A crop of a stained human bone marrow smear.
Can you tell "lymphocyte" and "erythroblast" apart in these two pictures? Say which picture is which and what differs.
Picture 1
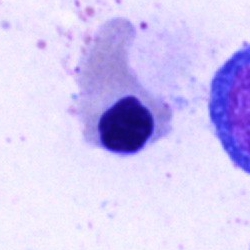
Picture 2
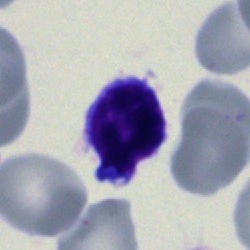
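Take the first picture first: that's the erythroblast, and the second one is the lymphocyte. Begin with the cytoplasm. The erythroblast has plenty of it, covering a larger area than its nucleus, and it's pale greyish-lilac with no granules. In the lymphocyte, the nucleus fills almost the whole cell and leaves very scant cytoplasm.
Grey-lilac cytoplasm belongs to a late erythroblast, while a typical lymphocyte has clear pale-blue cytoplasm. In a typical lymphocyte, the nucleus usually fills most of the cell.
Now the nuclei. Neither shows a nucleolus, but the erythroblast's chromatin is very dark and densely condensed, almost uniform throughout, while the lymphocyte's is dense and very dark purple.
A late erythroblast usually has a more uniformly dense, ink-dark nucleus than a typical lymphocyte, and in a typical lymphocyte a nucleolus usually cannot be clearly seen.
On the lymphocyte, notice a small bluish bulge protruding from the lower edge. No vacuoles are visible in that cell. At the right edge of the first picture, part of a larger, separate cell with a deep blue edge is cut off.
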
